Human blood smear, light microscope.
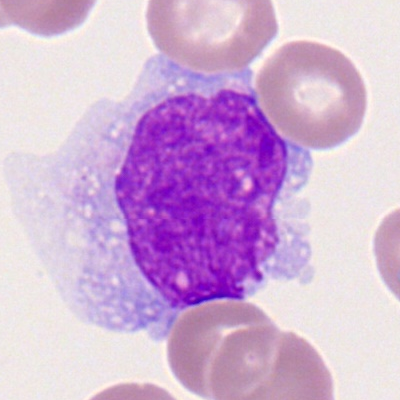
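Monocyte: irregular outline, with broad cytoplasmic extensions on the left side. Nucleus a single unlobed mass. Cytoplasm abundant and pale blue-grey, with numerous small clear vacuoles scattered through it.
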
